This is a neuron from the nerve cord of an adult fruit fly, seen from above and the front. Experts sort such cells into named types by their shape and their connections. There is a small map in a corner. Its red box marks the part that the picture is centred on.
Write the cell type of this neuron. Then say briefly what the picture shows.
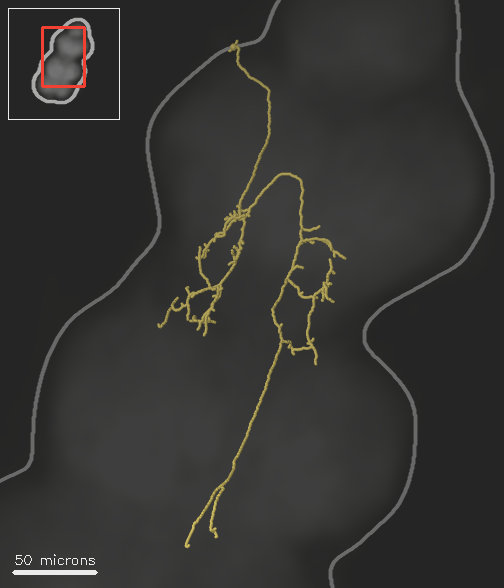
Its cell type is IN06A101. This is a nerve-cord intrinsic neuron. By the scale bar it is about 300 microns tall in this view. In this view it is more than twice as tall as it is wide.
